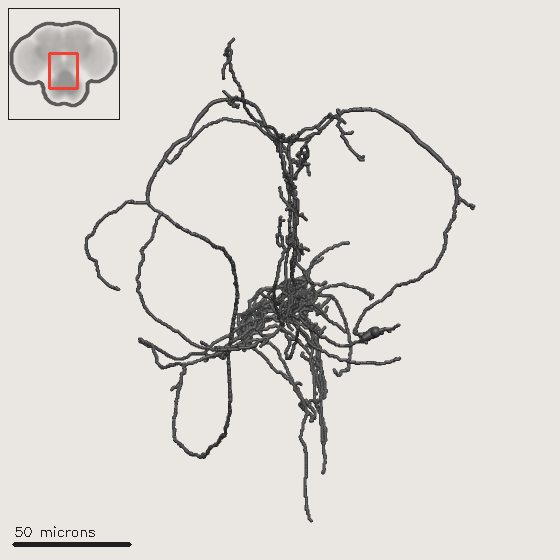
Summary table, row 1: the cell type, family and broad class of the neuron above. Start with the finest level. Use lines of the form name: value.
cell type: DNge172
family: DNge
broad class: descending neuron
